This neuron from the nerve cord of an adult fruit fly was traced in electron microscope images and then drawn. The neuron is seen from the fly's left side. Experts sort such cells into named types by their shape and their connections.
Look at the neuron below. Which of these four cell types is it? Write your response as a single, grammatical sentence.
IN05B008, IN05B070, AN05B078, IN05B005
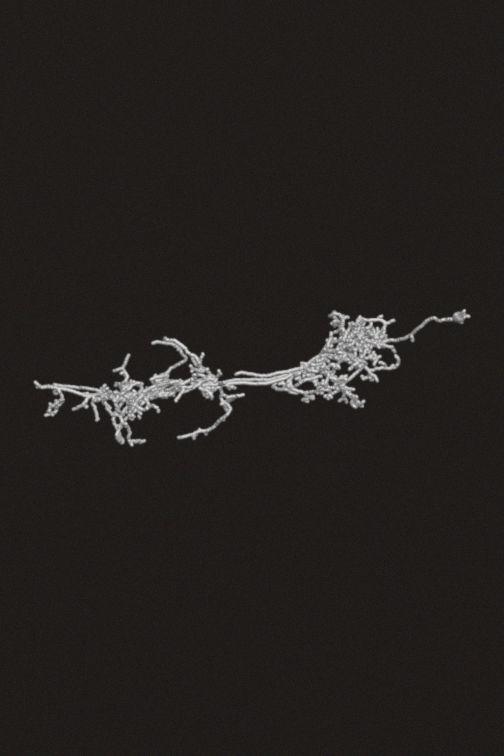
The cell type carried by this neuron is IN05B008.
